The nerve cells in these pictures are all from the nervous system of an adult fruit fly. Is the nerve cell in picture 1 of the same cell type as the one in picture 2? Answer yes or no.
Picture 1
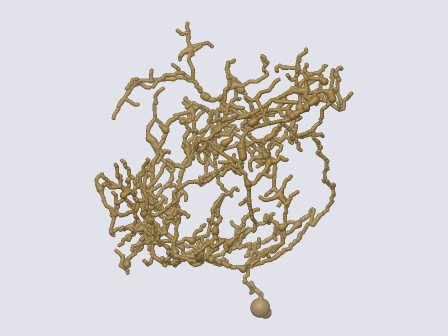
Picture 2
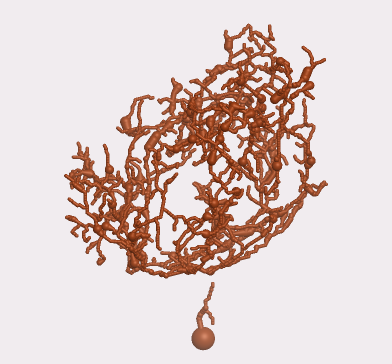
yes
